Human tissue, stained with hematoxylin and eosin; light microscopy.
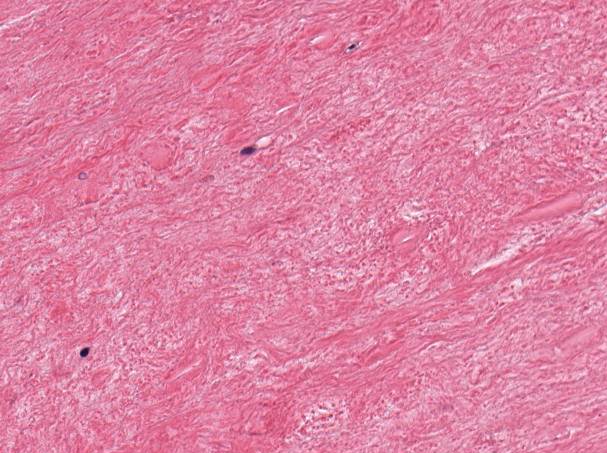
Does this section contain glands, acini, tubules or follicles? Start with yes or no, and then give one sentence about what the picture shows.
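No. The whole field is filled by pink fibrous tissue, with no epithelium or glands anywhere.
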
